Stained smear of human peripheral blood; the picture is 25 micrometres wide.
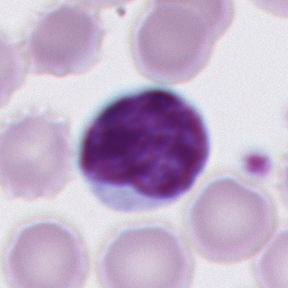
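Typical lymphocyte: the central cell in this stained smear of peripheral blood. Its roughly round nucleus fills most of the cell and measures about 11 by 9 micrometres. The chromatin is dark purple with coarse clumping. Scant, pale blue cytoplasm forms a crescent lying mainly below the nucleus.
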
